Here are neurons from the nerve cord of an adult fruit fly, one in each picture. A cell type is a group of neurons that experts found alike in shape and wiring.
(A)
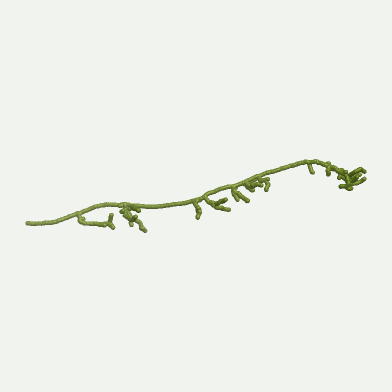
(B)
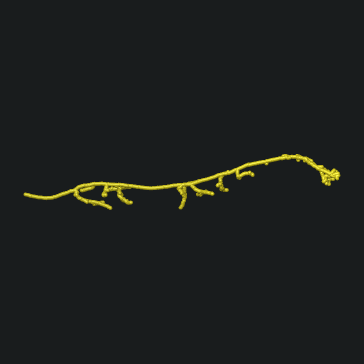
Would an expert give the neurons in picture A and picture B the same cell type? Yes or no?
yes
